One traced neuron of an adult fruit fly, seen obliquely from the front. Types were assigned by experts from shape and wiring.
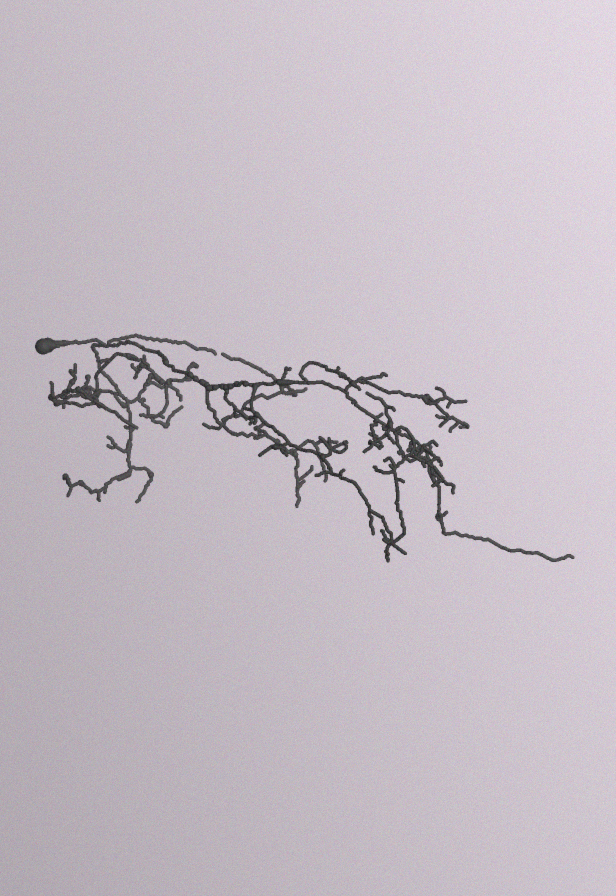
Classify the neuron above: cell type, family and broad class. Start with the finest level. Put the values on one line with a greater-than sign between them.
CB2040 > hemilineage SLPpm3 > central-brain intrinsic neuron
